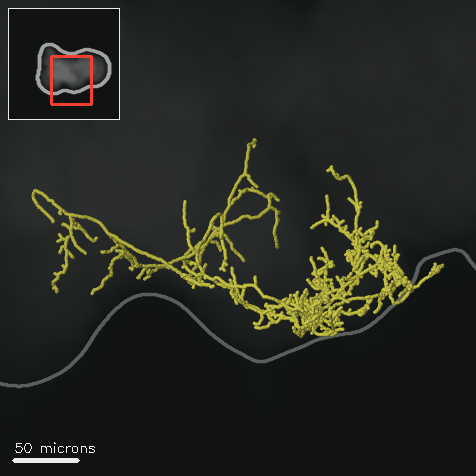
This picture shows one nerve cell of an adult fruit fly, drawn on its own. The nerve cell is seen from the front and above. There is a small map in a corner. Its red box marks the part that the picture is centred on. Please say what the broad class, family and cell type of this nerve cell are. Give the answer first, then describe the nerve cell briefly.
It is a descending neuron. Its family is DNge. The cell type is DNge022. From left to right in the picture it spans about 350 microns. Dozens of branch ends can be seen.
